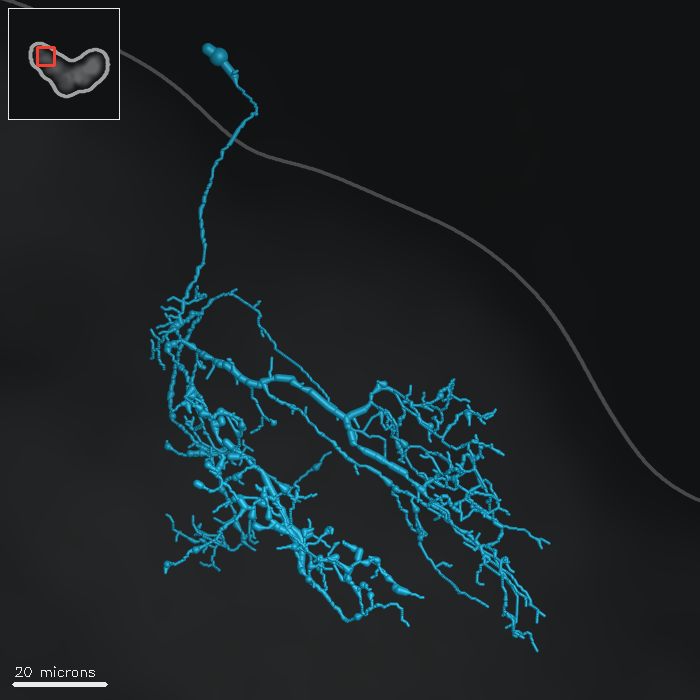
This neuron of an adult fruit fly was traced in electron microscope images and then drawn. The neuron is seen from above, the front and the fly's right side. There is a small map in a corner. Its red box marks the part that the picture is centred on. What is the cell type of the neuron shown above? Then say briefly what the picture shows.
It is of cell type INXXX276. It is a nerve-cord intrinsic neuron. By the scale bar it is about 130 microns tall in this view. As drawn here it is taller than it is wide.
